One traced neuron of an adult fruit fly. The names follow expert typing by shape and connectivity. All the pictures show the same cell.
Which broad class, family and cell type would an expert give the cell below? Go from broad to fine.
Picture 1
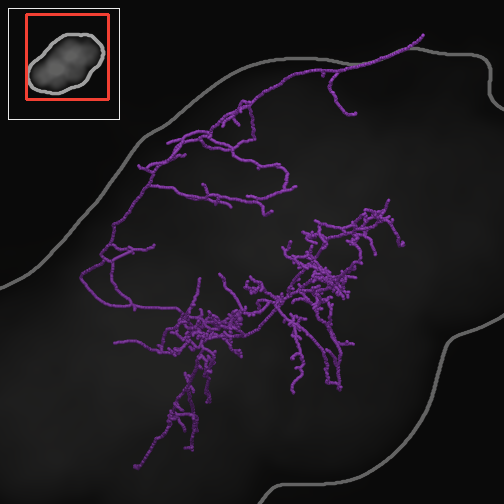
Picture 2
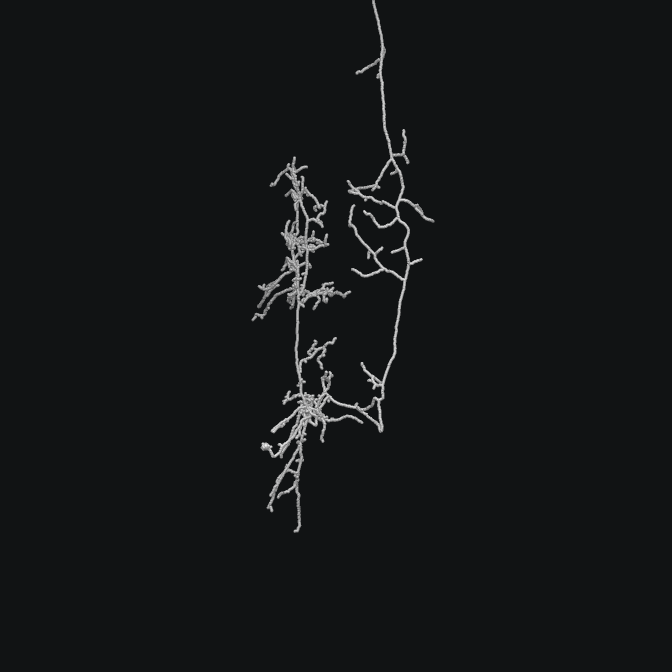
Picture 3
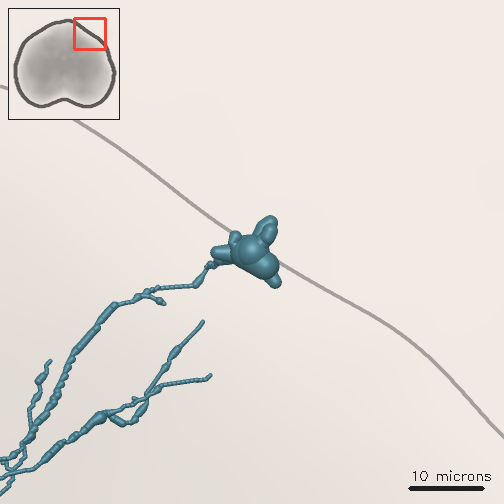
ascending neuron; hemilineage 19B; AN19B028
